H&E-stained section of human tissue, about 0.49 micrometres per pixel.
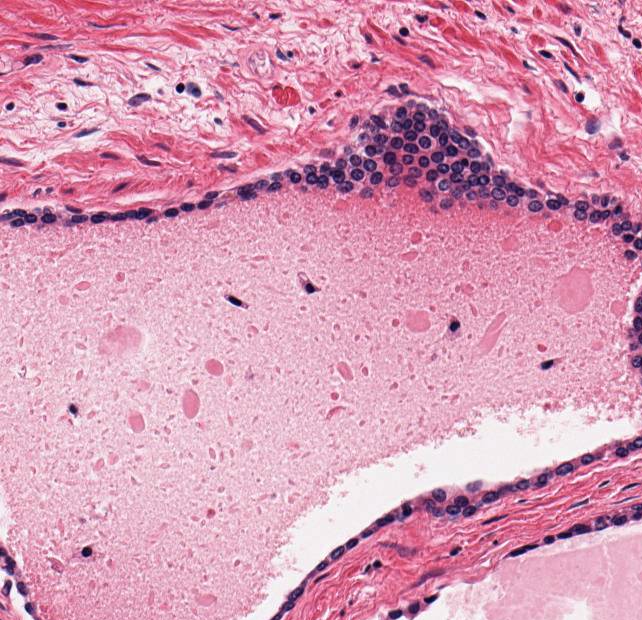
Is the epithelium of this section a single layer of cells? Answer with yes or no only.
Yes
